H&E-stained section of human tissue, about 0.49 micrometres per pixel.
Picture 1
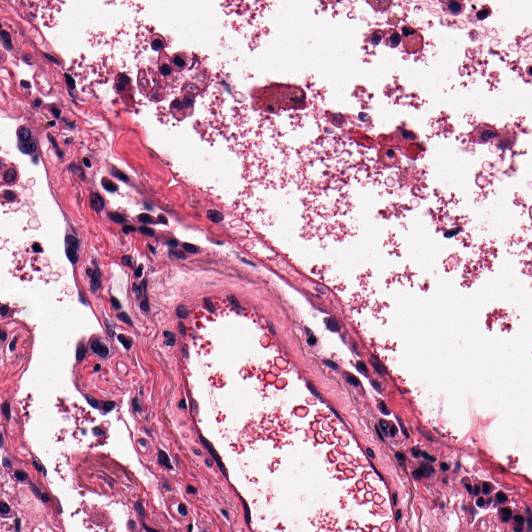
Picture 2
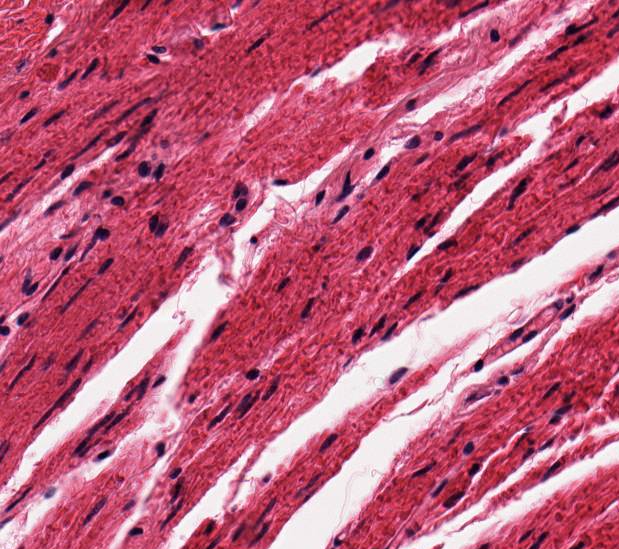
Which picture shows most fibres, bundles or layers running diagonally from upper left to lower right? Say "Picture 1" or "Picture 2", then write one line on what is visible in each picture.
Picture 1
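In picture 1: A broad band of pink fibrous tissue runs diagonally from the upper left to the lower right of the field.
In picture 2: The muscle fibres are cut lengthwise and run diagonally across the field from lower left to upper right.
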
